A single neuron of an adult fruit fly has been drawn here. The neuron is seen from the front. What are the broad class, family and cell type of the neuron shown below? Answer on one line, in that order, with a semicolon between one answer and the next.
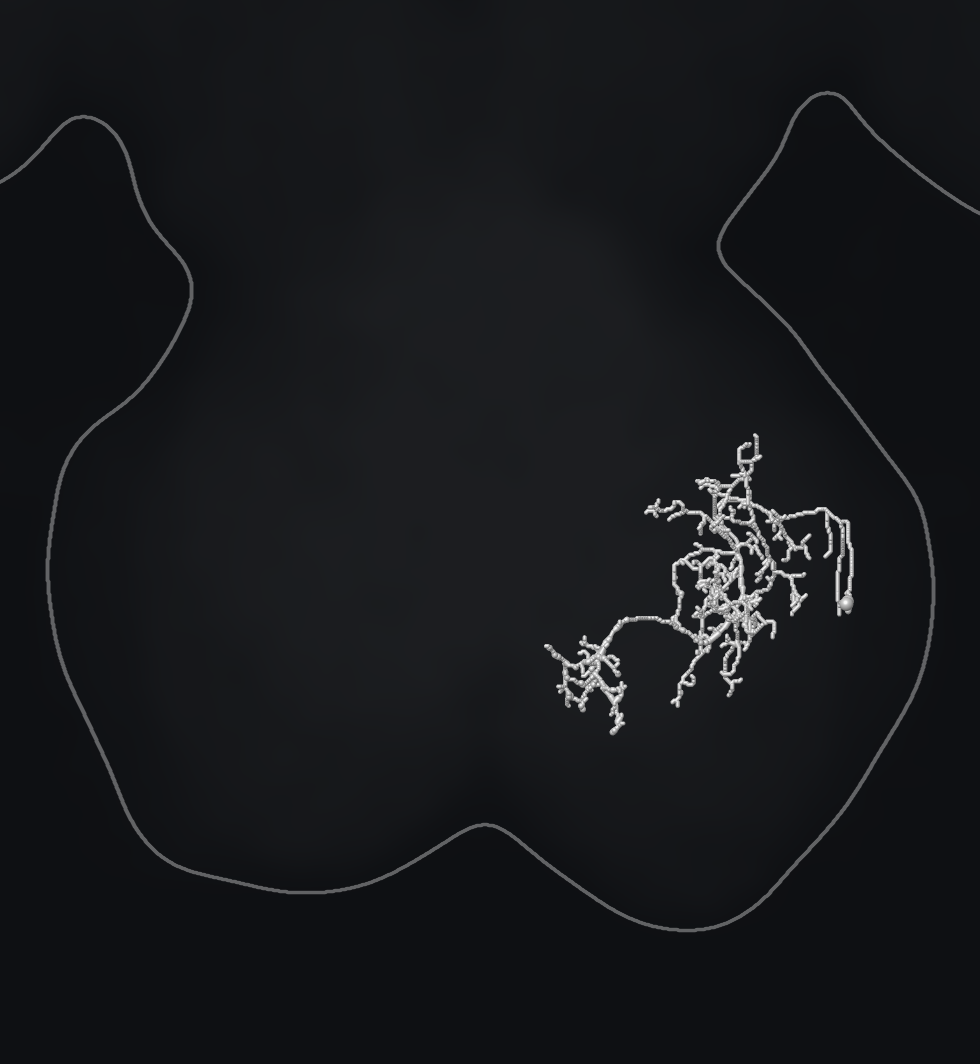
nerve-cord intrinsic neuron; hemilineage 19A; IN19A088_e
